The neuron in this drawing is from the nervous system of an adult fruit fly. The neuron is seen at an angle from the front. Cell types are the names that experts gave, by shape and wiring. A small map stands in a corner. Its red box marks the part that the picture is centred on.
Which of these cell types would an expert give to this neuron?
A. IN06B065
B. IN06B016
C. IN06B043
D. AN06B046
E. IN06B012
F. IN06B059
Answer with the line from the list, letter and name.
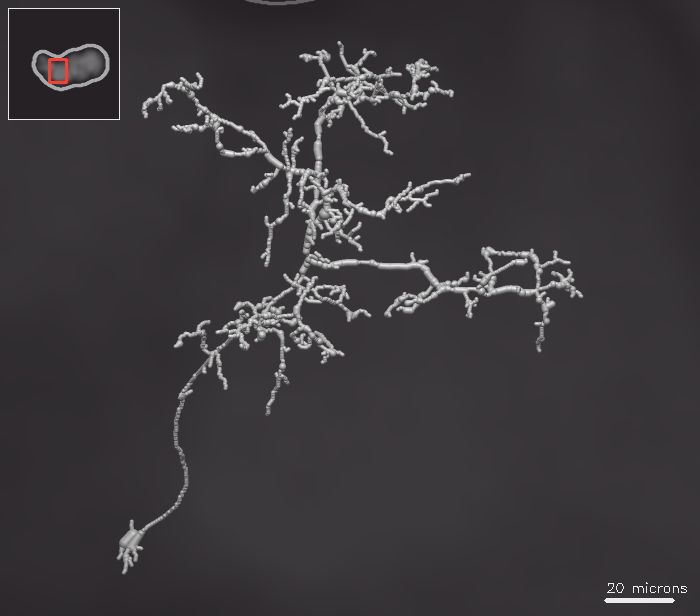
C. IN06B043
